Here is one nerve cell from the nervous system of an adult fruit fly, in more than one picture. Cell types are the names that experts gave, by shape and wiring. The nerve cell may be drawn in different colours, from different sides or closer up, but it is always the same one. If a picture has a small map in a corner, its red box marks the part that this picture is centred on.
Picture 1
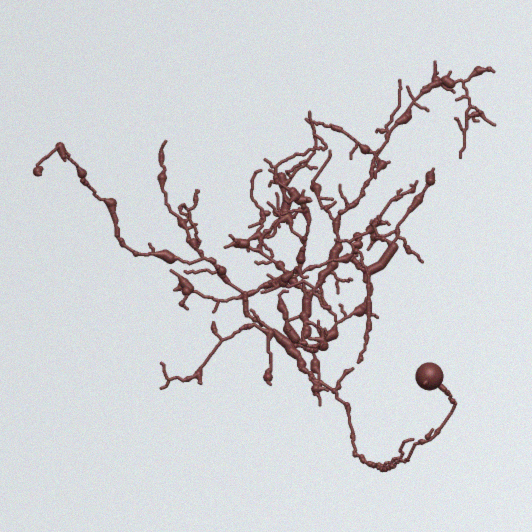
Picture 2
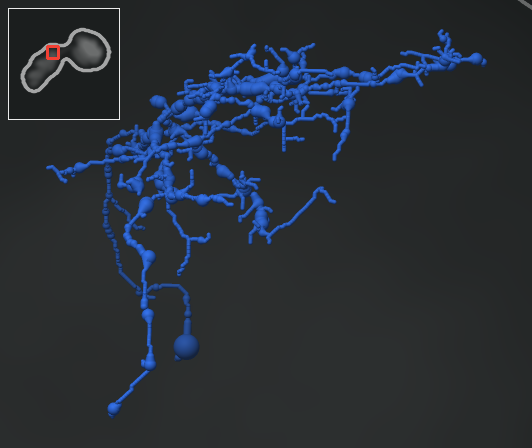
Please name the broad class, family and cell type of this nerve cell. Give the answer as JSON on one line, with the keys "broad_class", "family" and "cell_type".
{"broad_class": "nerve-cord intrinsic neuron", "family": "hemilineage 20A.22A", "cell_type": "IN20A.22A052"}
